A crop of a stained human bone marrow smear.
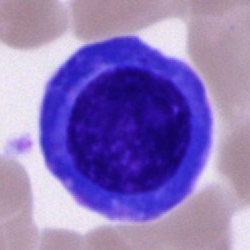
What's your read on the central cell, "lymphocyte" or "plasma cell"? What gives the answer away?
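It is a plasma cell. Its cytoplasm is deep blue, forming a rim all around the nucleus.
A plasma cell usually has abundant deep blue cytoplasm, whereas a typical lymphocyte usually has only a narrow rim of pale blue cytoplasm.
Along the nuclear edge, a paler cytoplasmic zone is most visible on the upper side. No vacuoles are present.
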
